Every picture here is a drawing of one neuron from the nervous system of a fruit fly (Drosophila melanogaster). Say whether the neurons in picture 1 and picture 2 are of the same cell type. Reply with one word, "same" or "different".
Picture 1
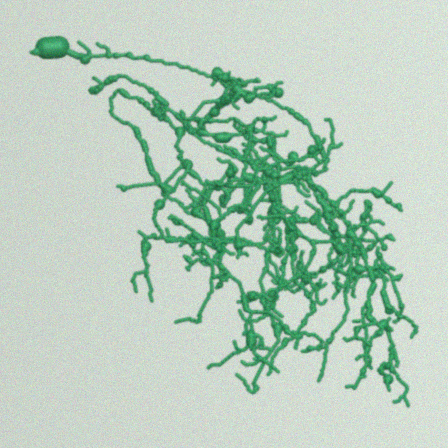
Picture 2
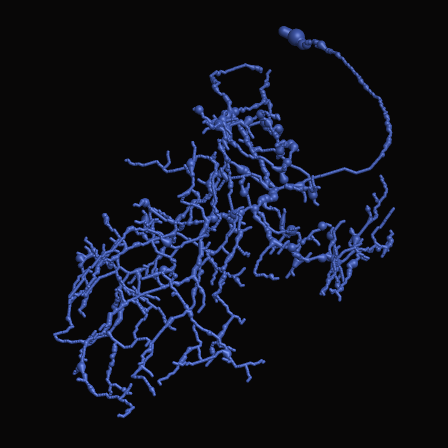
same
